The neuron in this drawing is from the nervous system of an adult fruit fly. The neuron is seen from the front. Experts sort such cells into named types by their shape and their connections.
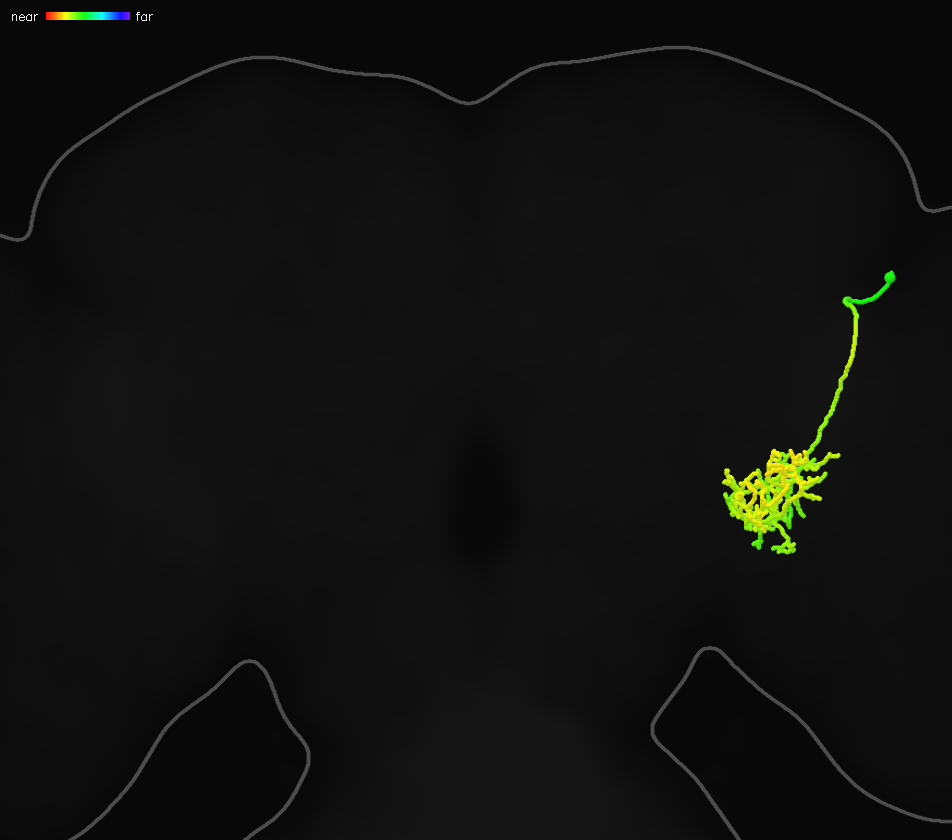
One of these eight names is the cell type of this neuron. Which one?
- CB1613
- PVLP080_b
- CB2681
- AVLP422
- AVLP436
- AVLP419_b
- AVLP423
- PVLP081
AVLP423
